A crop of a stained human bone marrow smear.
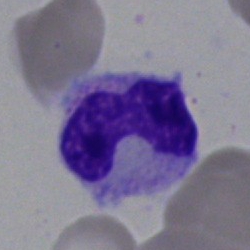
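Band neutrophil, central cell of a stained bone marrow smear. Its nucleus looks bean-shaped, with a deep notch opening towards the bottom of the cell. The chromatin is dark purple and coarsely clumped. I see fine pinkish-purple granules scattered through the pale lilac-grey cytoplasm.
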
